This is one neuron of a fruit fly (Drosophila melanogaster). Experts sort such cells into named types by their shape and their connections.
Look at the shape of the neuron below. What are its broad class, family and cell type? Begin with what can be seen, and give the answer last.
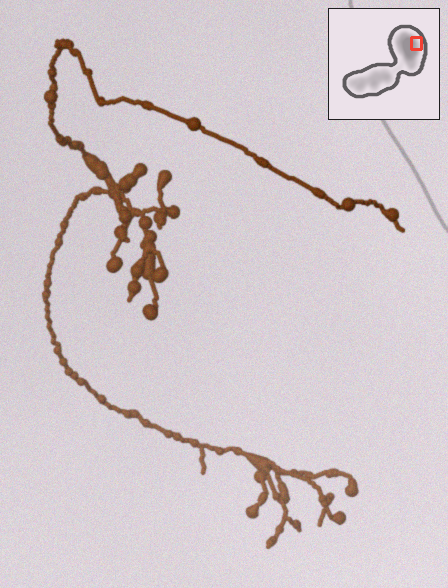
The drawing shows no cell body. As drawn here it is taller than it is wide. It is a sensory neuron entering the brain. Its family is called class olfactory. Its cell type is ORN_DC4.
